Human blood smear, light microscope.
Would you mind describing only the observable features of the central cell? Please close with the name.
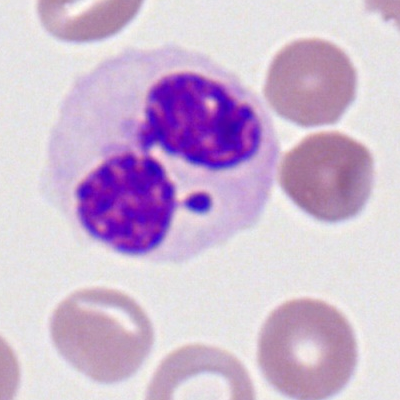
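The nucleus has one lobe to the upper right and the other to the lower left. From the lower lobe, a small round dark knob on a thin stalk juts to the right. No nucleoli are visible in either lobe. The outline is roughly round, with a slightly uneven edge. Name: segmented neutrophil.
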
